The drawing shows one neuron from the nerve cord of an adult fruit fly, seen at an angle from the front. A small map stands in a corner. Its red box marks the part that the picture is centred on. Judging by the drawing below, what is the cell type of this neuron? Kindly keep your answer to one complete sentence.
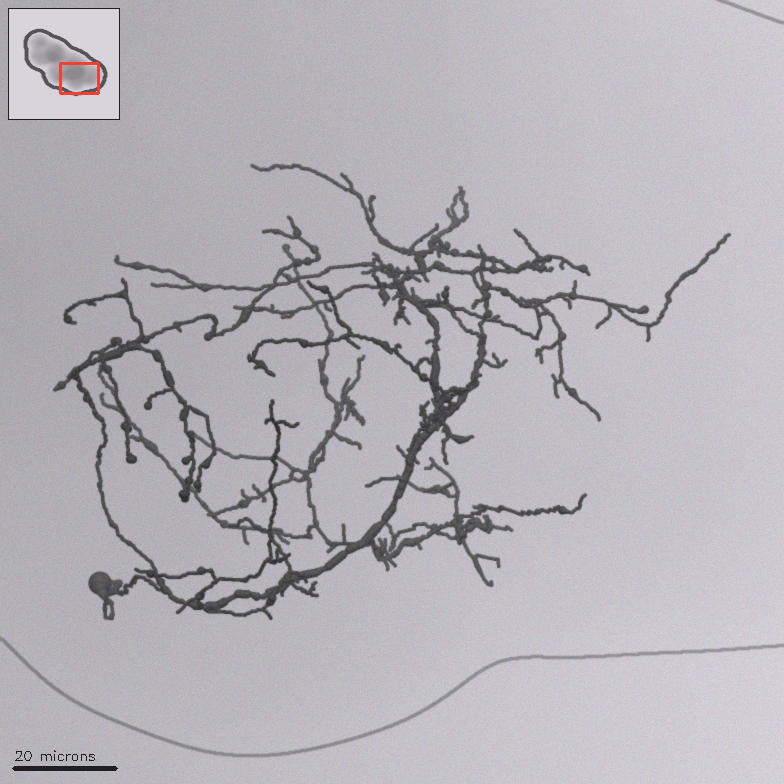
To this neuron applies the cell type name IN04B028.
